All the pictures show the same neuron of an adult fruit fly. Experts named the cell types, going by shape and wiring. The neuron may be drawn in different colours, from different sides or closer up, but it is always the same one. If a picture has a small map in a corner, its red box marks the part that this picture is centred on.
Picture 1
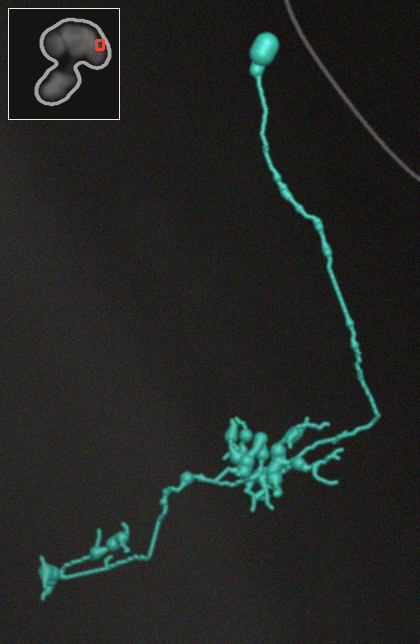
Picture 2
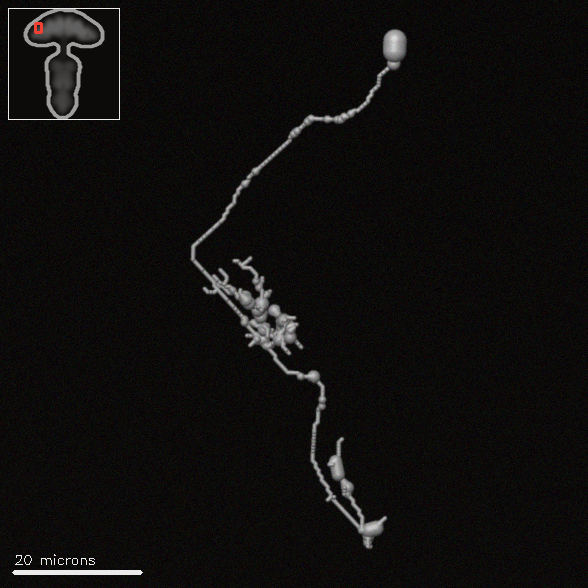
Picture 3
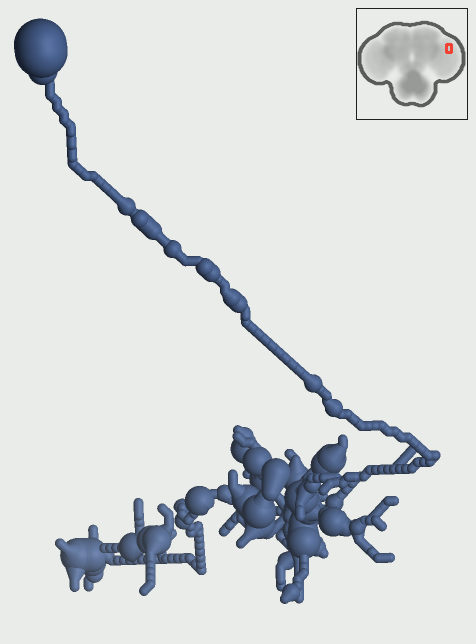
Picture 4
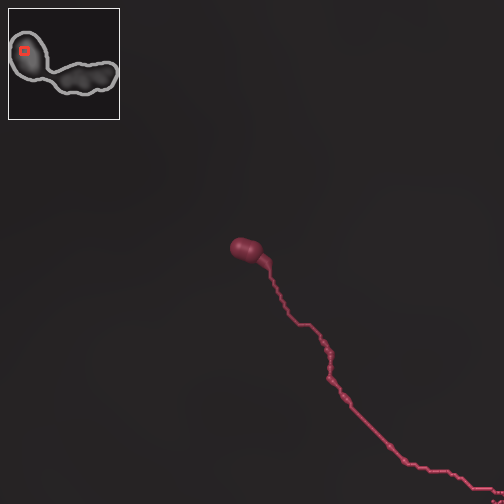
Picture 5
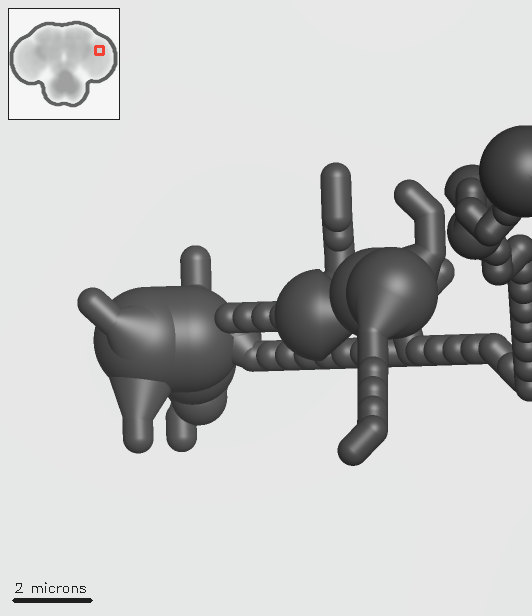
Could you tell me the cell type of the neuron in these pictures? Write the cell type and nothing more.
Mi9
